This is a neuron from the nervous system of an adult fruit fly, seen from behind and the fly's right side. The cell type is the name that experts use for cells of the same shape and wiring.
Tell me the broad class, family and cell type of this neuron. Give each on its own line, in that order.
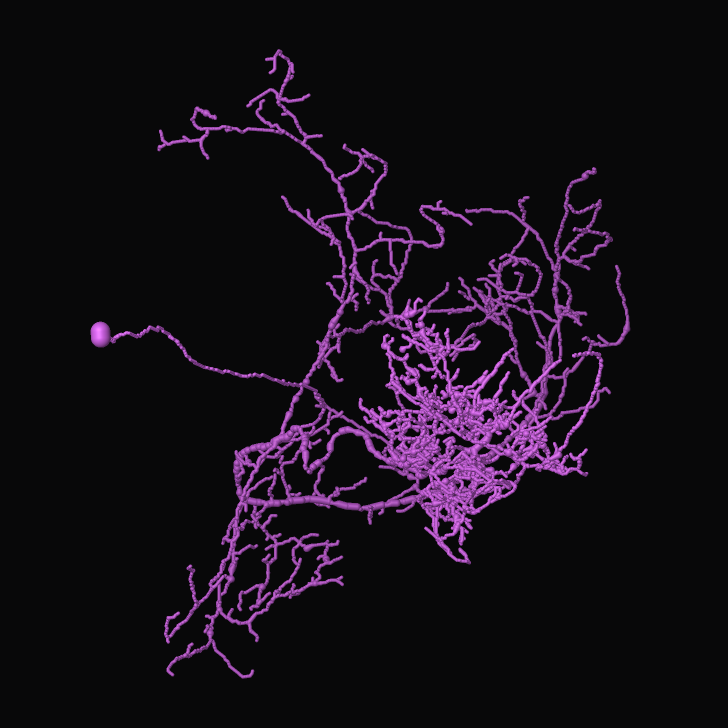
central-brain intrinsic neuron
class CX
FB1C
